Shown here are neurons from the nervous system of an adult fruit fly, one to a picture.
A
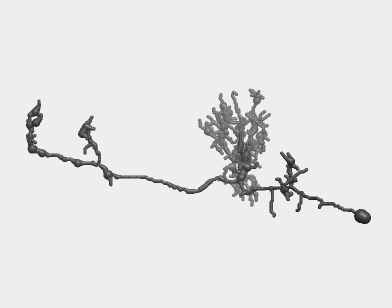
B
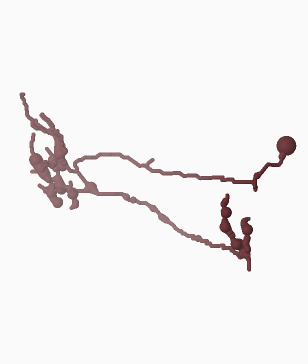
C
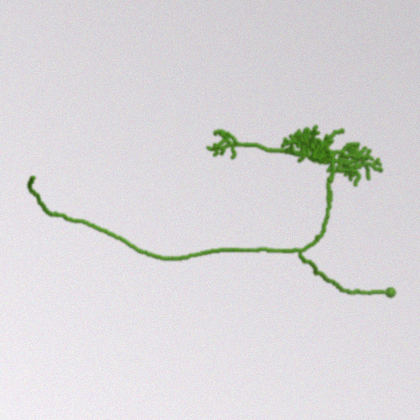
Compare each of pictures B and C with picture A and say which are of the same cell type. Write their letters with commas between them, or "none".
none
